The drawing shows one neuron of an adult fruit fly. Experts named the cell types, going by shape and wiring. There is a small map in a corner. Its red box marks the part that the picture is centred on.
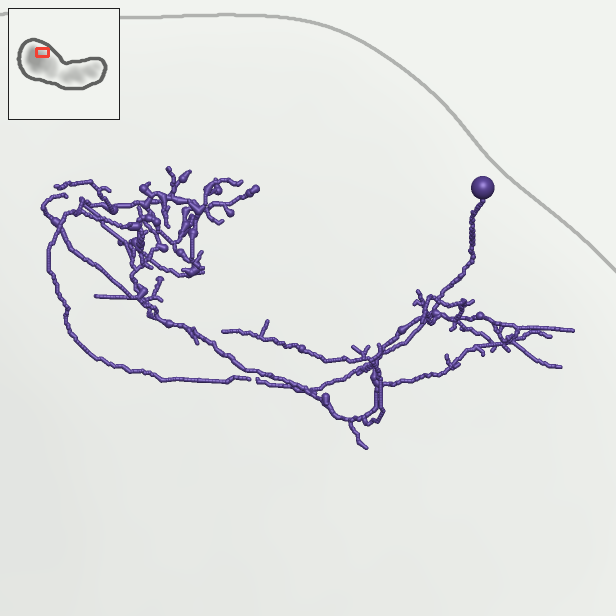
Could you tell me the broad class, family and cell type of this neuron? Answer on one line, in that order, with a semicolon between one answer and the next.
central-brain intrinsic neuron; hemilineage VLPd&p1_posterior; CB1200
